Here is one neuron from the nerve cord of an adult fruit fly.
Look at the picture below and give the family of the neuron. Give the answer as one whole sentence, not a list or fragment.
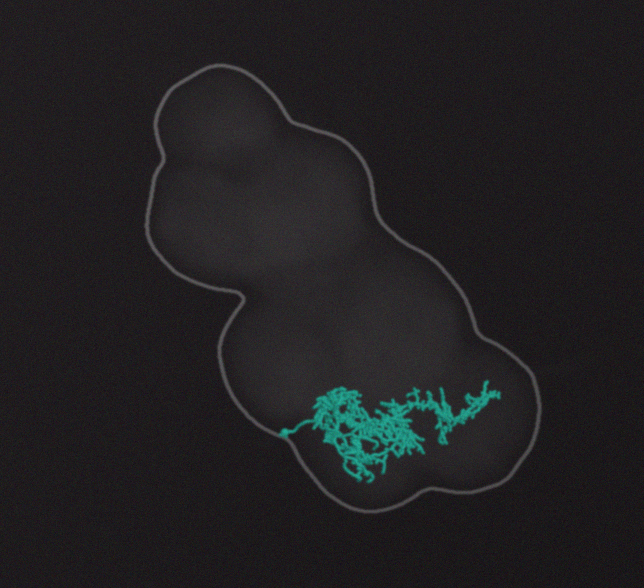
To family hemilineage 03A belongs this neuron.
